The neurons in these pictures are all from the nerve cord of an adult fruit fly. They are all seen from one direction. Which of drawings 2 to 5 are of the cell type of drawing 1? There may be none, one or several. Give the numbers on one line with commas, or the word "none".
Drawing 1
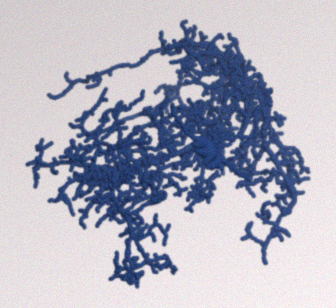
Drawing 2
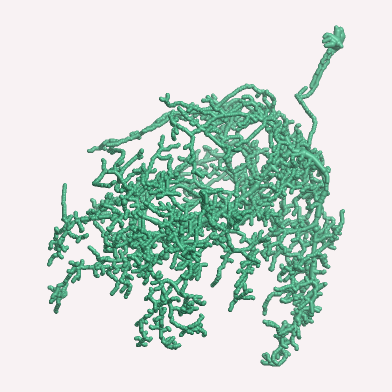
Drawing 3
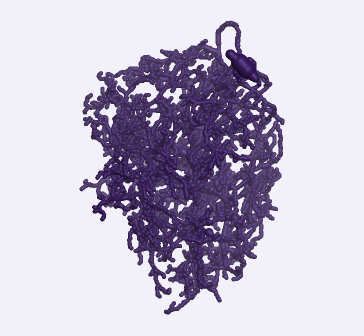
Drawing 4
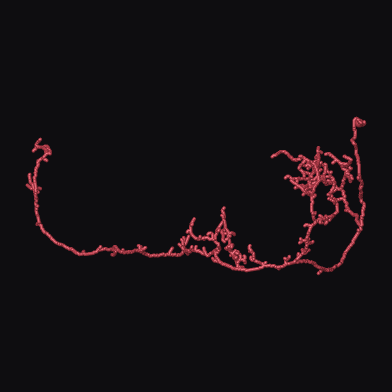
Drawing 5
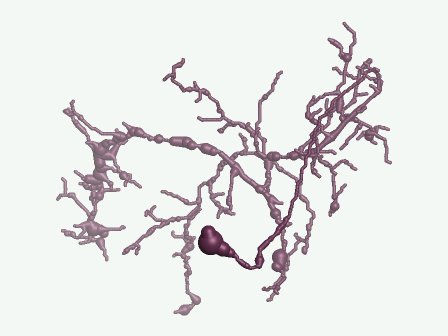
2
